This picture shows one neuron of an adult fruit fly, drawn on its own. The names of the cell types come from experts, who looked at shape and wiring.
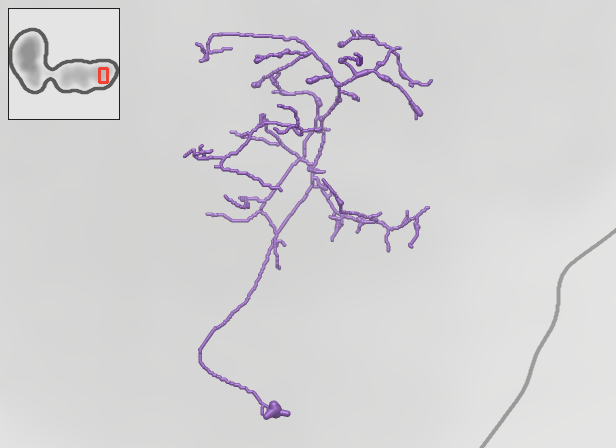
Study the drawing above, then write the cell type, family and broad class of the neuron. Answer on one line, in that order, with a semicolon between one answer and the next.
IN13B099; hemilineage 13B; nerve-cord intrinsic neuron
